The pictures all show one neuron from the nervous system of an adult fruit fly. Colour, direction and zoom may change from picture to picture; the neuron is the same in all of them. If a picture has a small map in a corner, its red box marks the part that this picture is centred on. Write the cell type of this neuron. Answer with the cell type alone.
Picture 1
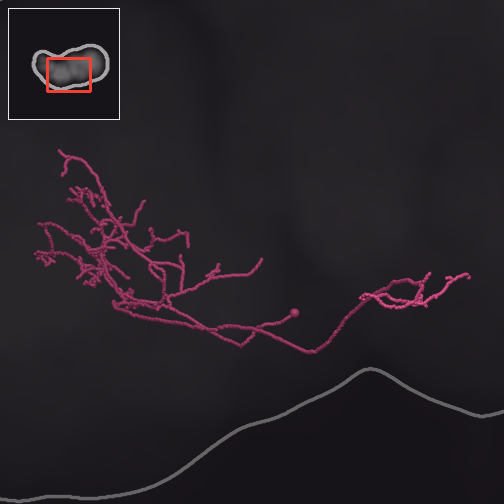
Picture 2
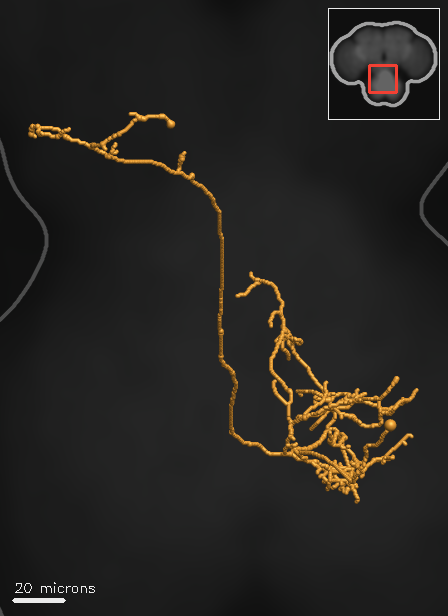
AN08B101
